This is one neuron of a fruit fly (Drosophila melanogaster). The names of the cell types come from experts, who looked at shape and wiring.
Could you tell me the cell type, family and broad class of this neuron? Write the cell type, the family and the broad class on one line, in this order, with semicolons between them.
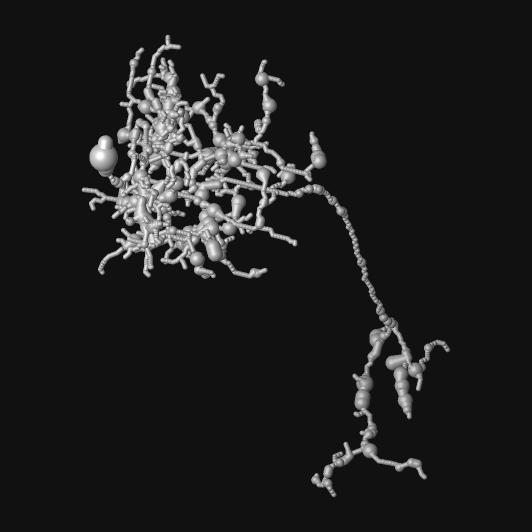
Tlp12; Tlp; optic-lobe intrinsic neuron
